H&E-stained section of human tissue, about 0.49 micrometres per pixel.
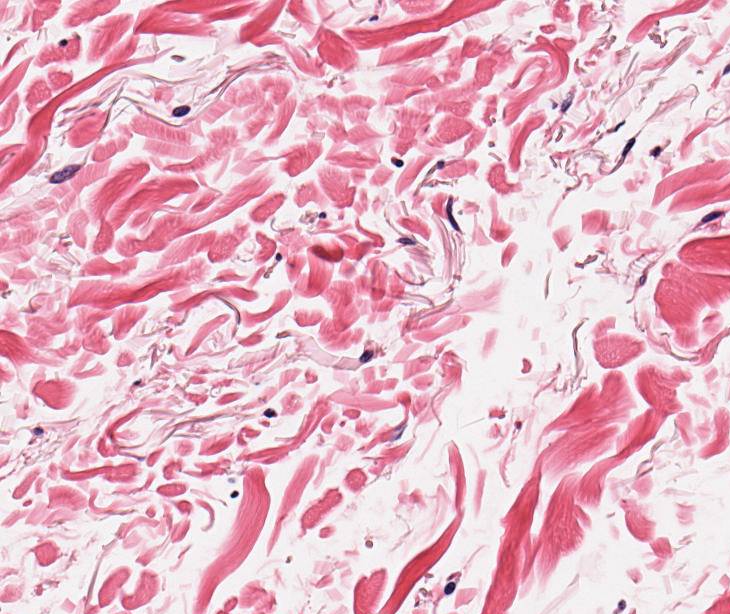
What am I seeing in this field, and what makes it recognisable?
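The tissue is dermis, made up of bright pink fibre bundles cut lengthwise, obliquely and across.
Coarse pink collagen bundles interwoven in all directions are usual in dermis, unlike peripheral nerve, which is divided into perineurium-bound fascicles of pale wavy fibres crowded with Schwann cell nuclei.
Nuclei are sparse, small and dark blue-purple, lying singly between the bundles, and no epithelium or glands are present.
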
